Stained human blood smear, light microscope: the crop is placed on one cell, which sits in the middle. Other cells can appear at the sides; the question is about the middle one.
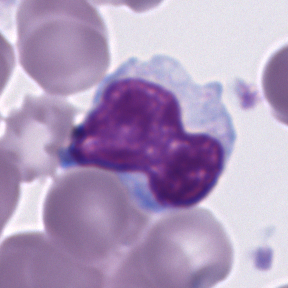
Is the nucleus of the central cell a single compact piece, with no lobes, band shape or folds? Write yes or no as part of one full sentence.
No, this cell's nucleus is lobed instead of forming a single mass.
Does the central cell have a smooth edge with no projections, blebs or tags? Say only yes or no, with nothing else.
No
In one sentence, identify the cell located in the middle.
The central cell shown in this smear crop is a typical lymphocyte.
